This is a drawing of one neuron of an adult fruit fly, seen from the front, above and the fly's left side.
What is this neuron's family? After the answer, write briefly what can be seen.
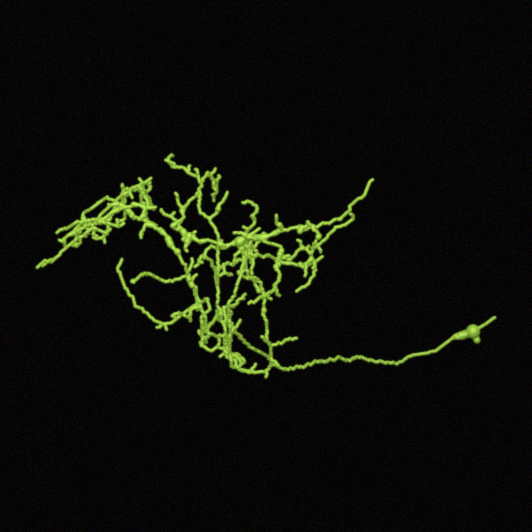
The family is hemilineage 07B. This is a nerve-cord intrinsic neuron. Its cell body lies on the right of the picture. The picture shows dozens of branch ends.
